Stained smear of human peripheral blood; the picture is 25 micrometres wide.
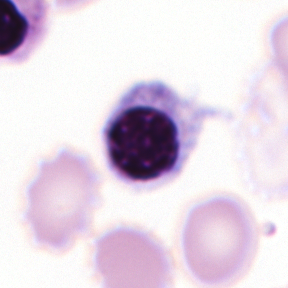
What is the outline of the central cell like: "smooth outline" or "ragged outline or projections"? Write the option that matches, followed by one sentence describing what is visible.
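Ragged outline or projections. The cell outline is irregular on the right, where the cytoplasm is drawn out into a short tail.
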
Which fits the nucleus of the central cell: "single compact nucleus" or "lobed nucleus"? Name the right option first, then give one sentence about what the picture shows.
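Single compact nucleus. The nucleus has a smooth edge with no notch or lobes.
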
